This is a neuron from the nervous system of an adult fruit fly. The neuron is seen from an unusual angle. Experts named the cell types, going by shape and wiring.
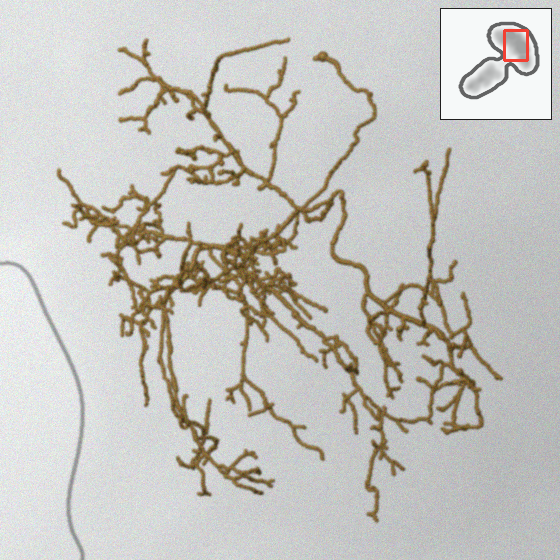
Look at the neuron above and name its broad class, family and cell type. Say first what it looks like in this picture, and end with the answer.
It lies in the brain. Its cell body lies at the top of the picture. It is a central-brain intrinsic neuron. Its family is hemilineage VESa1. It is of cell type GNG638.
